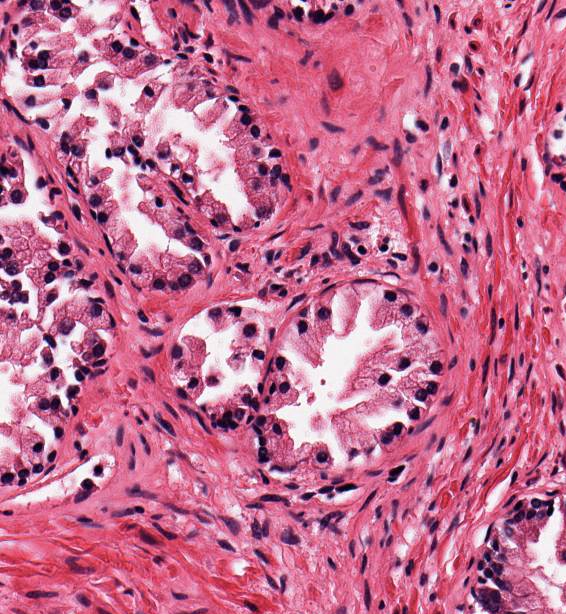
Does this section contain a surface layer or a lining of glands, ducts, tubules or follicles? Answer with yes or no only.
Yes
